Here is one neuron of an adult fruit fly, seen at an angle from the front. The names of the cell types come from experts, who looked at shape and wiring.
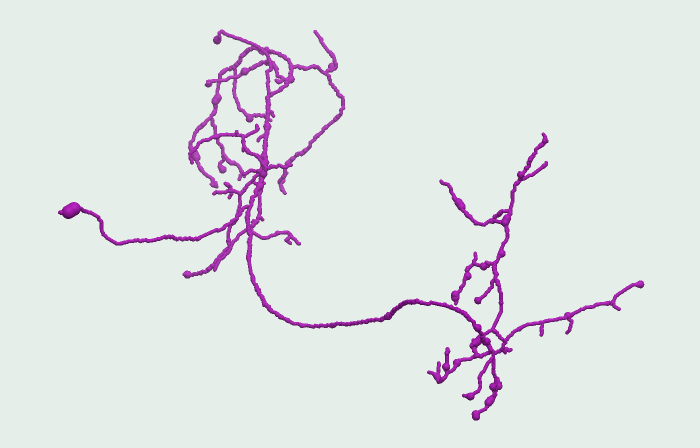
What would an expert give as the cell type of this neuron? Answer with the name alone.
IN01A072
